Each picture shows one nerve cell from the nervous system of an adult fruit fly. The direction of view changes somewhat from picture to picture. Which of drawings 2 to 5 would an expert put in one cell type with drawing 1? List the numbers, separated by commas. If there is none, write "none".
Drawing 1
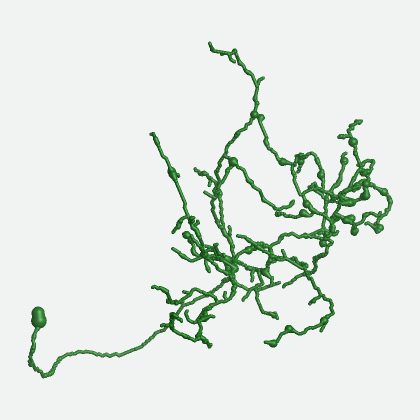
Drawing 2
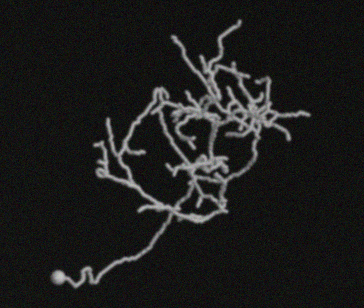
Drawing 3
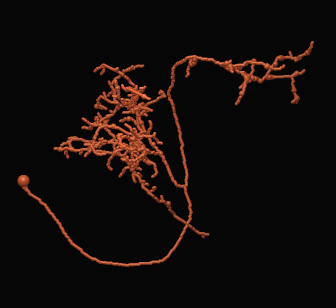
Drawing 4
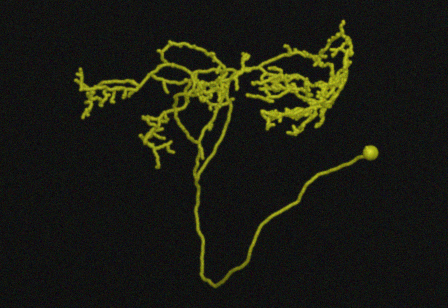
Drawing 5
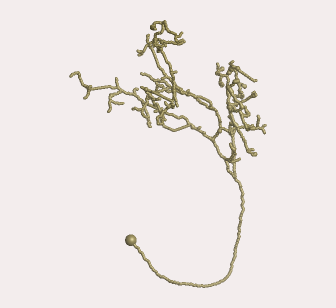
2, 5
